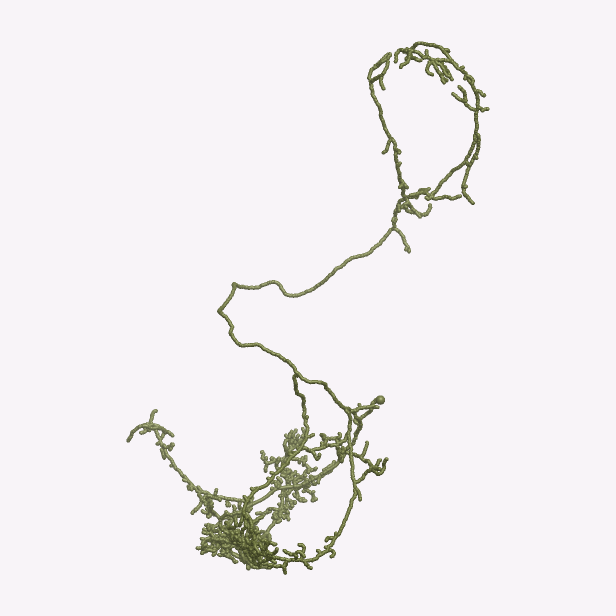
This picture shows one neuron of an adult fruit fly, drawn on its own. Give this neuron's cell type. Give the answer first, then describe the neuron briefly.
It is of cell type PLP128. It is a central-brain intrinsic neuron. Dozens of branch ends can be seen. In this view it is taller than it is wide.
